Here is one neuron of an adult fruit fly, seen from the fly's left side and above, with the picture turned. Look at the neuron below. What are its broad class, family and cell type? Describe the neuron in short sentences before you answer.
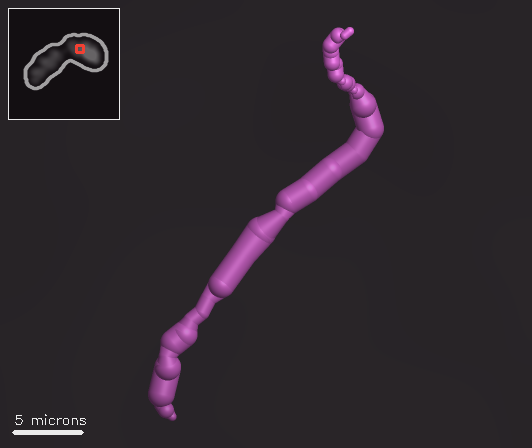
No cell body is drawn. From top to bottom in the picture it spans about 30 microns. It has a dozen or fewer branch ends. It is a photoreceptor or other optic-lobe sensory neuron. The name of its family is class visual. It is of cell type R1-R6.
